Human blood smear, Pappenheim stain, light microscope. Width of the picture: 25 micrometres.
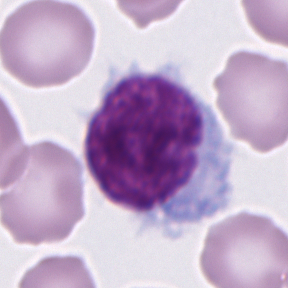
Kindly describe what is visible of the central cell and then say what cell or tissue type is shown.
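Nucleus first: round to slightly oval, with no indentation. Cytoplasm next: it lies mostly to the right of the nucleus, leaves only a thin rim on the left, and shows no distinct granules. Edge last: fine hair-like projections fringe it, most plainly at the lower right. This is a hairy cell.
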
